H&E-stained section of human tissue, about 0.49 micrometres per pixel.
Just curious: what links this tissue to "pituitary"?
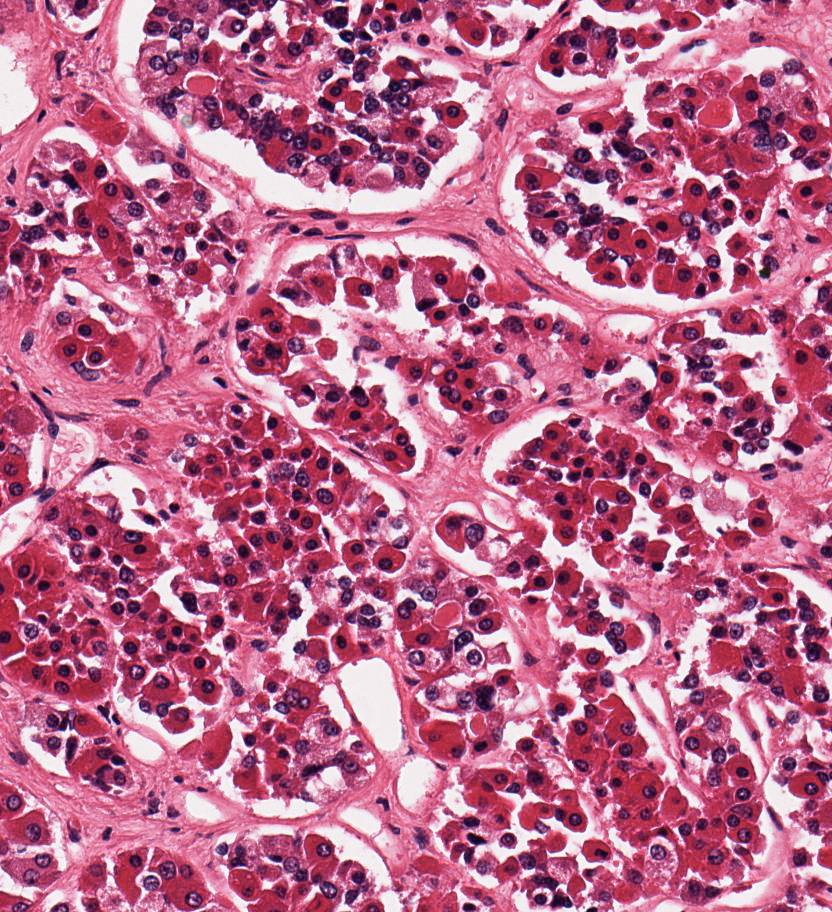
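The tissue is pituitary.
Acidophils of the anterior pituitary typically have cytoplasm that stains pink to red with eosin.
The many cells here with abundant, intensely eosinophilic deep red cytoplasm fit that.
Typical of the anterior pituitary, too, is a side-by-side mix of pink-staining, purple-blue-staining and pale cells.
In each nest, cells with paler pink-grey cytoplasm are intermingled with the deep red ones. Across the whole field the cells lie in rounded nests, separated by thin fibrous septa of pink collagen holding scattered elongated spindle-shaped nuclei.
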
